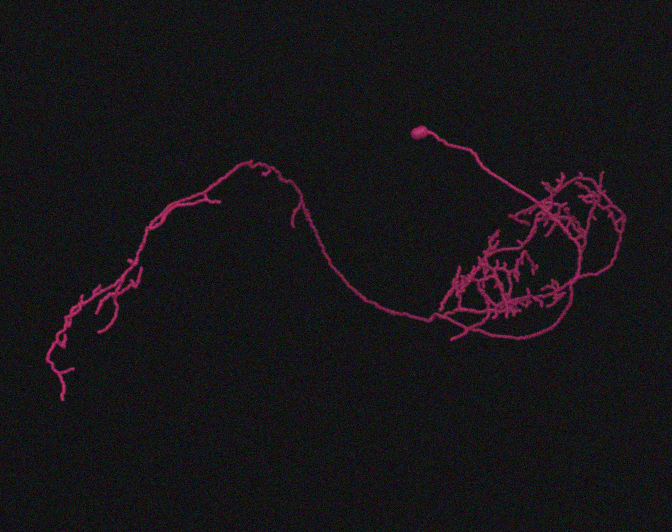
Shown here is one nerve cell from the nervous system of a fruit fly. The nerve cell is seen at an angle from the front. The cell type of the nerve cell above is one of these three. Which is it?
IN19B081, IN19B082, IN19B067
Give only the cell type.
IN19B081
